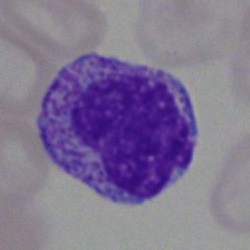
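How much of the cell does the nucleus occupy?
The nucleus fills most of the cell.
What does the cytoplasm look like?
Fine purple granules speckle a paler bluish background, and no clear vacuoles are seen.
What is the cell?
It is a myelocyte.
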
